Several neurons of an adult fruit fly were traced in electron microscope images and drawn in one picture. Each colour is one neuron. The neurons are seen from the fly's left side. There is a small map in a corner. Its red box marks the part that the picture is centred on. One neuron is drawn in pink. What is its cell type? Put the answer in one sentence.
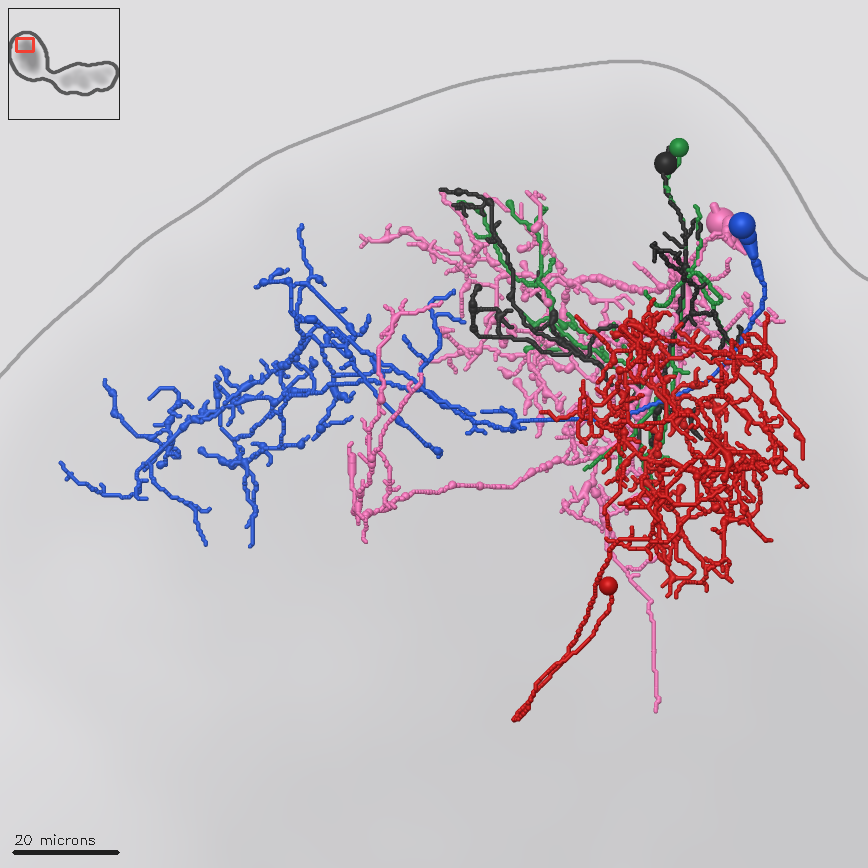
The cell type is SMP530_b.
